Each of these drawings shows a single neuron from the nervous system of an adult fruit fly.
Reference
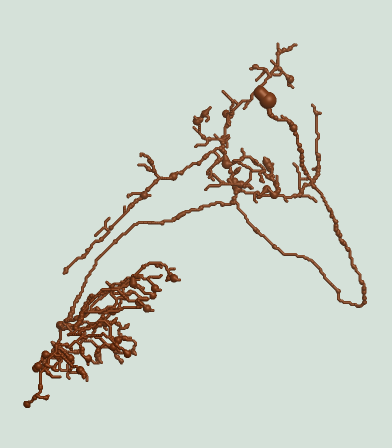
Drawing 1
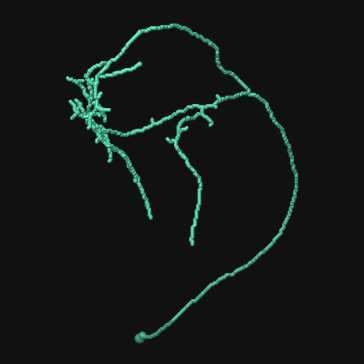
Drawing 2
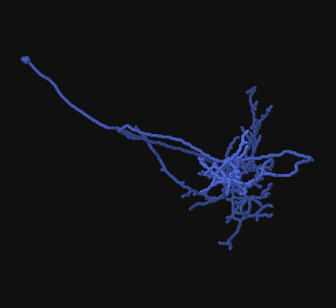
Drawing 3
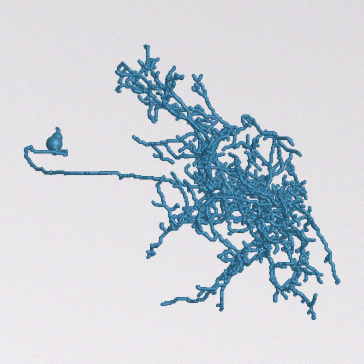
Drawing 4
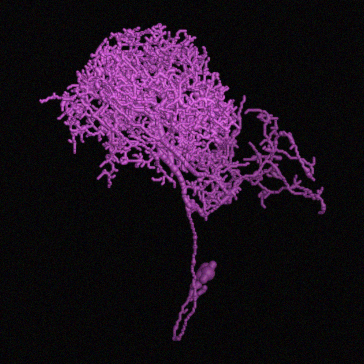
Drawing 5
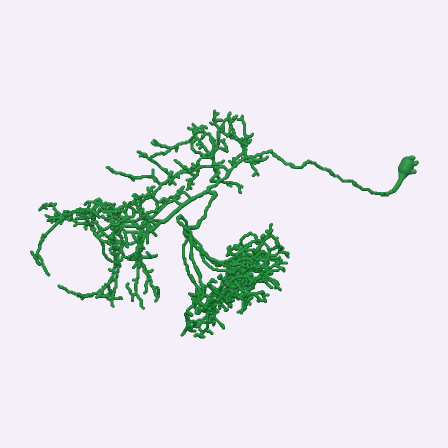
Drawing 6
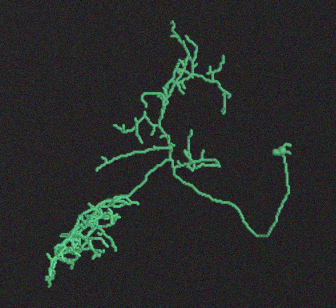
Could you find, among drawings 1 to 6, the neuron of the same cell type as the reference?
Drawing 6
